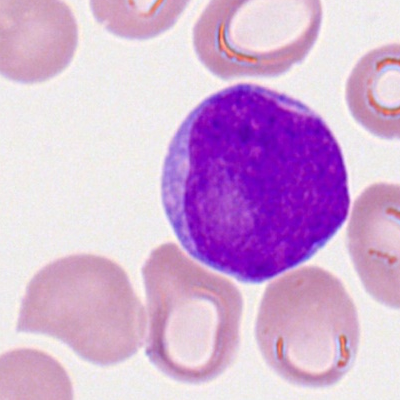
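Myeloblast in a stained human blood smear, the central cell here. Its outline is smooth and roughly round. Note the chromatin: dark purple and finely stippled, not coarsely clumped. The pale blue cytoplasm is scant, just a rim that widens into a crescent on the left, and you won't find any granules in it.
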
